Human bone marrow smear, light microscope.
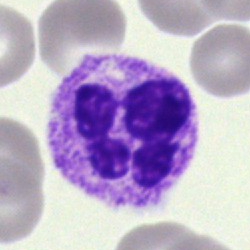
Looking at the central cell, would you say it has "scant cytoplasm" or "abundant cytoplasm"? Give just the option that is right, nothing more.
Abundant cytoplasm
